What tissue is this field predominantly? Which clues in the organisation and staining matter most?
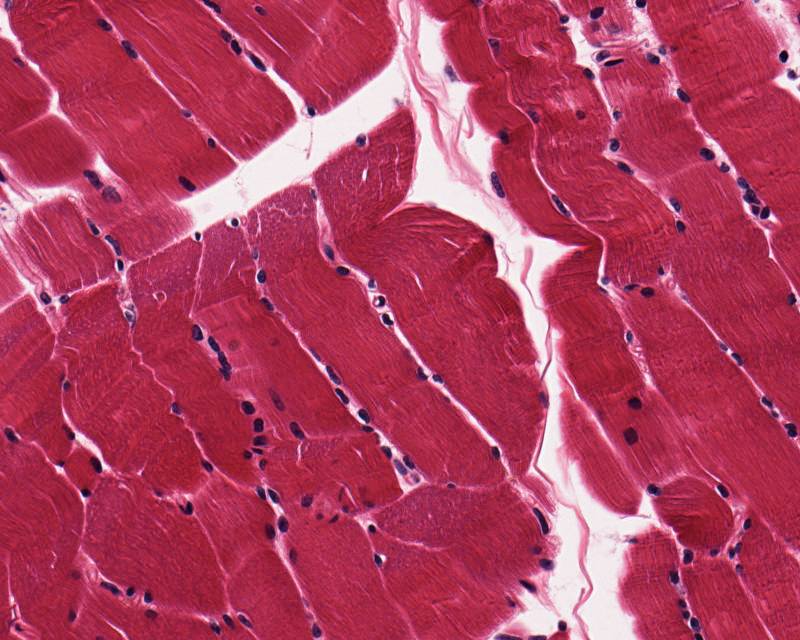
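This is skeletal muscle. Faint cross-striations run across the fibres in places, and the nuclei sit at the fibre edges rather than in their centres.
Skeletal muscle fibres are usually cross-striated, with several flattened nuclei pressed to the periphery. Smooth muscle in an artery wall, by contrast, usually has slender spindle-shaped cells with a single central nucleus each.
The cytoplasm here takes eosin deeply and evenly, pink-red, and the nuclei are small, dark and elongated oval.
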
